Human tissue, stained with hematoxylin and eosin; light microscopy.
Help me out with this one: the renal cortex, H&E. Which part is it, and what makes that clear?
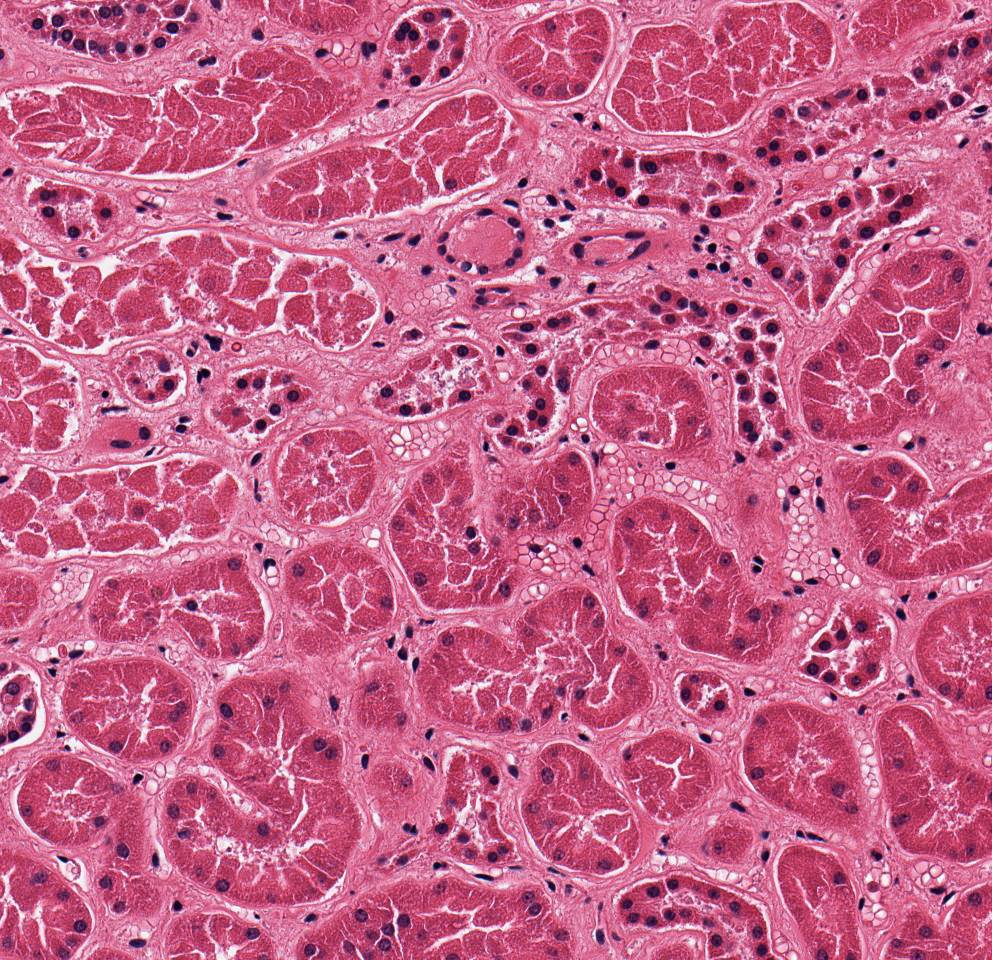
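I'd call this the cortical labyrinth. Tubules cut in many planes pack the field, with little between them.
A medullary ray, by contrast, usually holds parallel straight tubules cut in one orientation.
Most tubules have abundant granular, deeply eosinophilic cytoplasm nearly filling them around narrow, irregular, often star-shaped or branching lumina.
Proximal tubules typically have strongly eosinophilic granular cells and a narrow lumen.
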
